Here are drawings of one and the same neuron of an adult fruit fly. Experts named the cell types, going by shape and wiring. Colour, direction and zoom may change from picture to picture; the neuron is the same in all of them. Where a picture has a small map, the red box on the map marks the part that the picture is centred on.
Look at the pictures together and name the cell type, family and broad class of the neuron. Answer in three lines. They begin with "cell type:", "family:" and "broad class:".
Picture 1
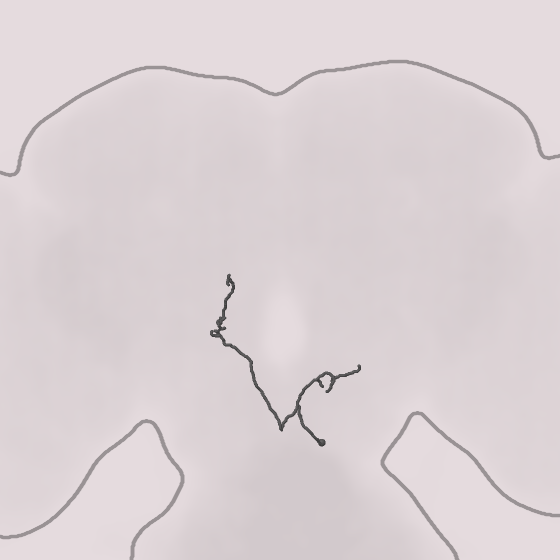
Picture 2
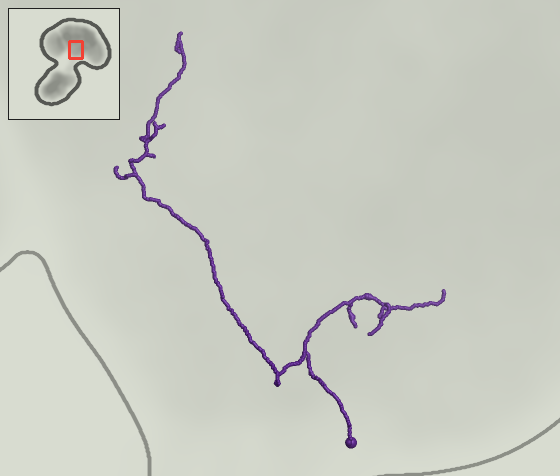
cell type: PS342
family: hemilineage LB19
broad class: central-brain intrinsic neuron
